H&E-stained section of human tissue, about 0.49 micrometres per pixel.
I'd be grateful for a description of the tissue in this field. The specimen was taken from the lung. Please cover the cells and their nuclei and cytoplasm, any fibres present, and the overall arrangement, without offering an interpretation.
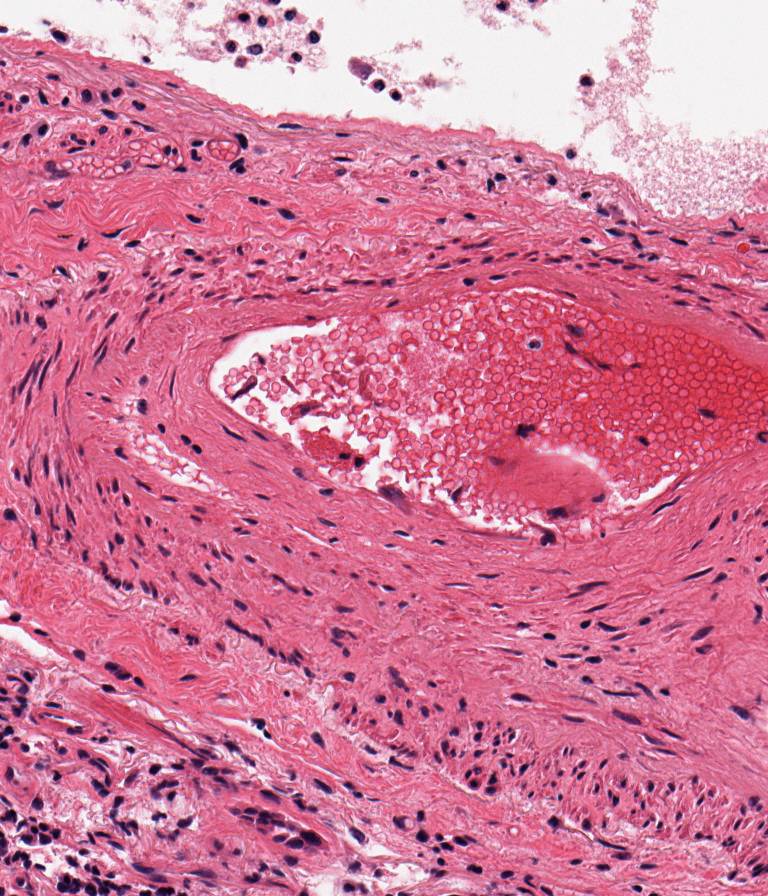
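One thick-walled vessel lies across the centre, in dense fibrous tissue. Along the bottom, especially lower left, small dark nuclei crowd more densely. Notice the upper edge: a free surface with no epithelial lining. Above, loose cells are scattered, with pale pink fibrin-like material toward top right.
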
